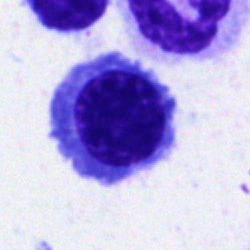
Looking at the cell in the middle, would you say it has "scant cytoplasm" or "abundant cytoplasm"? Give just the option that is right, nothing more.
Scant cytoplasm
